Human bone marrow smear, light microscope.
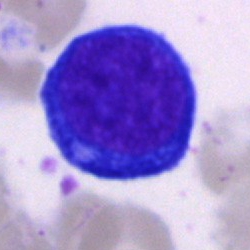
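Proerythroblast, centre of the smear. Chromatin is finely granular, no coarse dark clumps. The cytoplasm is a thin rim, widest along the bottom, with no granules. Those small purple fragments to its lower left lie apart from the cell.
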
